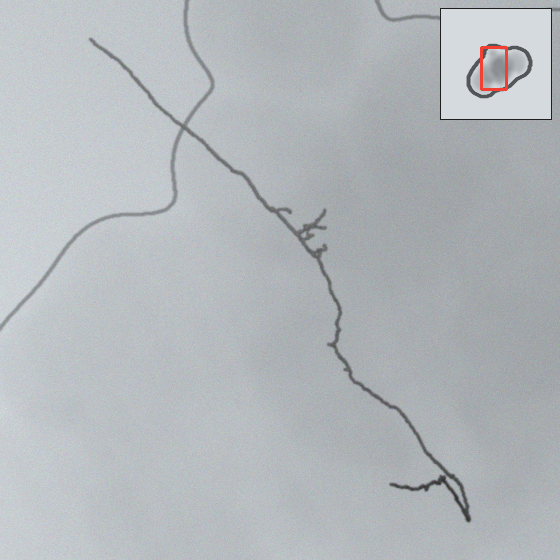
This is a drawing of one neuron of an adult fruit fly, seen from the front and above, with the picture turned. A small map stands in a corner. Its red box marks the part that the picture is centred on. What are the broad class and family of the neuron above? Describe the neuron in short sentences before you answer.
As drawn here it is taller than it is wide. This is a sensory neuron ascending to the brain. Its family is called class mechanosensory proprioceptive.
